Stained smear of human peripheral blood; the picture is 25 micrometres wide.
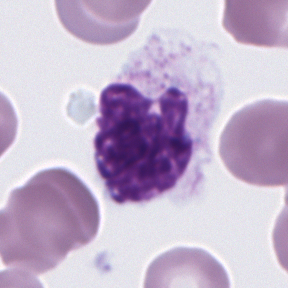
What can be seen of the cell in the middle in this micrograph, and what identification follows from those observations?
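Start with the nucleus: irregular and folded, with a small notch at its top, its chromatin dark purple and coarsely clumped. The pale cytoplasm sits mostly to the upper right and holds fine, sparse, purple-violet granules. This is a segmented neutrophil.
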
